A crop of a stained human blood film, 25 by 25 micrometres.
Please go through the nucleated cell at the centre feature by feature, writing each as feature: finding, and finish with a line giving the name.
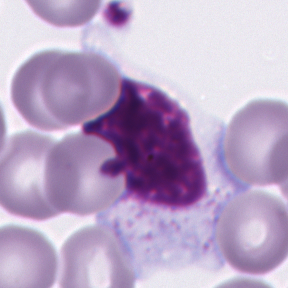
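Nuclear outline: irregular, notched on the left side
Chromatin: dark purple, dense in appearance
Cytoplasm: pale blue-grey
Granules: fine, pinkish-purple, in the cytoplasm below the nucleus
Answer: large granular lymphocyte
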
